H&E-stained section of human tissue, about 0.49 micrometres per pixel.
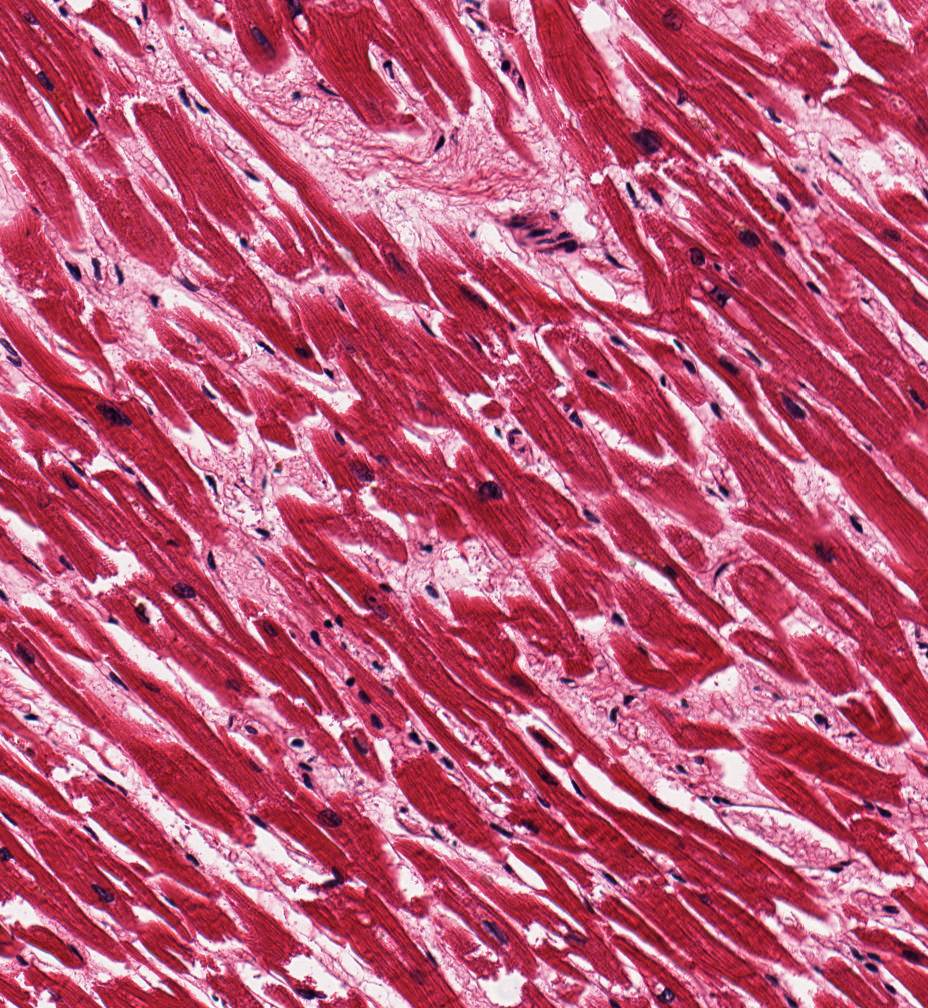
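Left ventricle of the heart: elongated muscle fibres run roughly parallel across the whole field, slanting upper left to lower right. Some branch and join their neighbours instead of staying separate unbranched cylinders. Nuclei sit singly in the fibre centres, not at the edges, and the cytoplasm is a deep, strongly eosinophilic red.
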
